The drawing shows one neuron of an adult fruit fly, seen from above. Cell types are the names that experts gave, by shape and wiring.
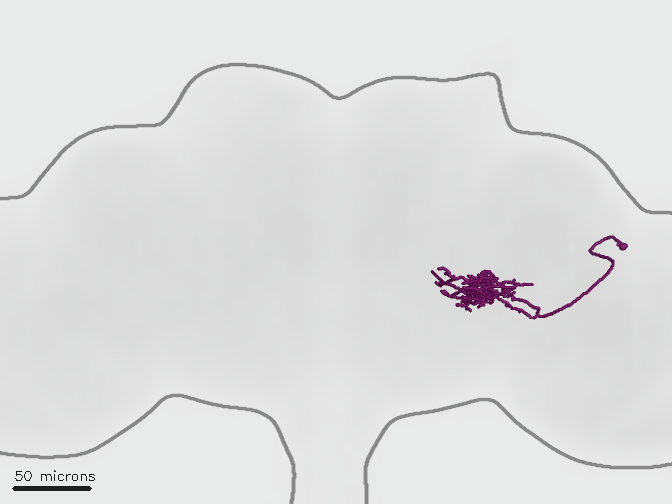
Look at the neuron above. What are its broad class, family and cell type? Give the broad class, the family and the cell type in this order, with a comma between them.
central-brain intrinsic neuron, hemilineage SLPav2, CB1685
